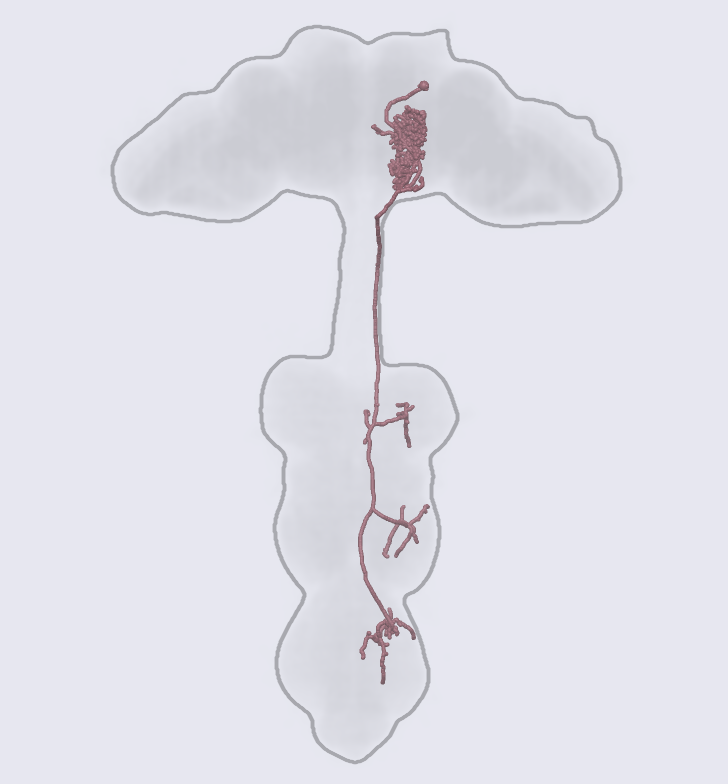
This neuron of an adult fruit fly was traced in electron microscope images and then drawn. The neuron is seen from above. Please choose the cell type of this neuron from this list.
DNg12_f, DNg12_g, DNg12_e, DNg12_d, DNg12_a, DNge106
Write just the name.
DNge106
